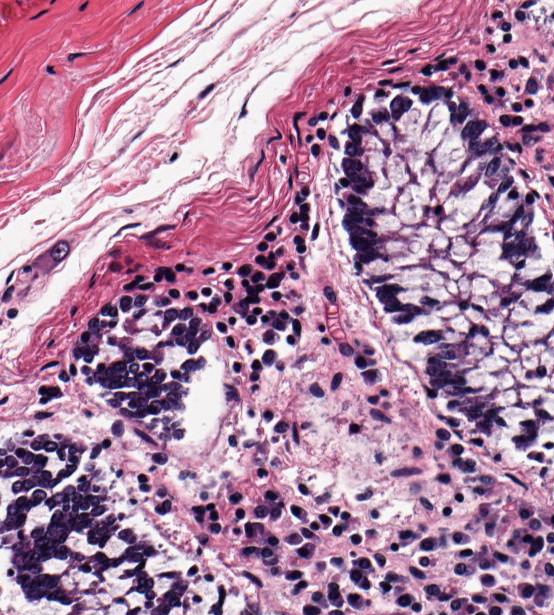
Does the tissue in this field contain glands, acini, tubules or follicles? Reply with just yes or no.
Yes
